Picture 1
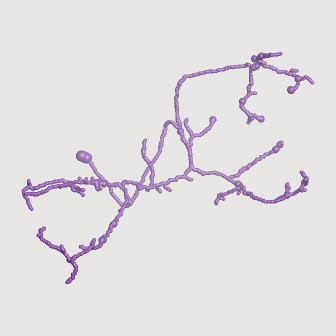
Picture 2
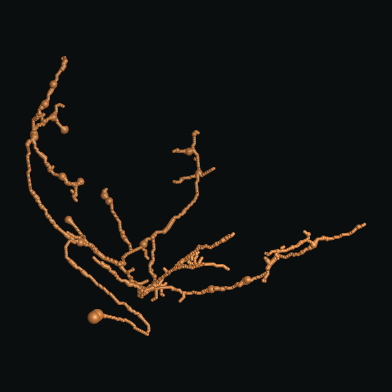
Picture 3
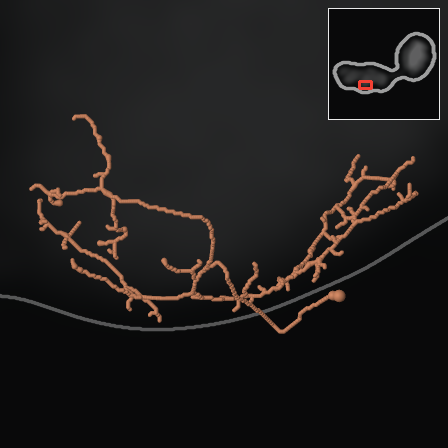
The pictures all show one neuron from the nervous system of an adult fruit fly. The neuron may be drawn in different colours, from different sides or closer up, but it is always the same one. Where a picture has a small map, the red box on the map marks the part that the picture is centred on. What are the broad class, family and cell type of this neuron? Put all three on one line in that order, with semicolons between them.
nerve-cord intrinsic neuron; hemilineage 13A; IN13A072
